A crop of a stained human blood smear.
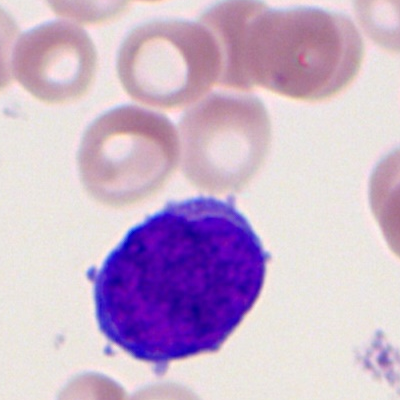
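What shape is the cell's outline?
Oval.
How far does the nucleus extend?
It fills almost the whole cell, and its chromatin is dark purple with a mottled texture.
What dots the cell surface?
Small knob-like projections.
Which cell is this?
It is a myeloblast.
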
